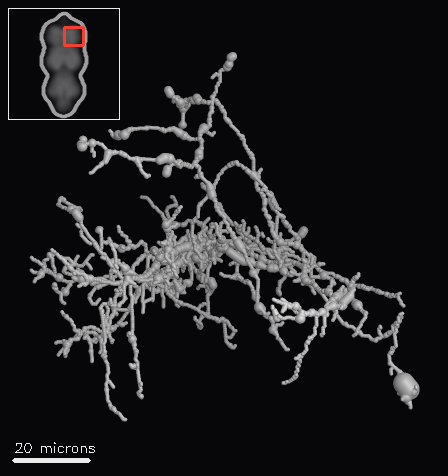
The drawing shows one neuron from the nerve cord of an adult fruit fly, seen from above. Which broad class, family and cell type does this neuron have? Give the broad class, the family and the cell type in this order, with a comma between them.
nerve-cord intrinsic neuron, hemilineage 20A.22A, IN20A.22A017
